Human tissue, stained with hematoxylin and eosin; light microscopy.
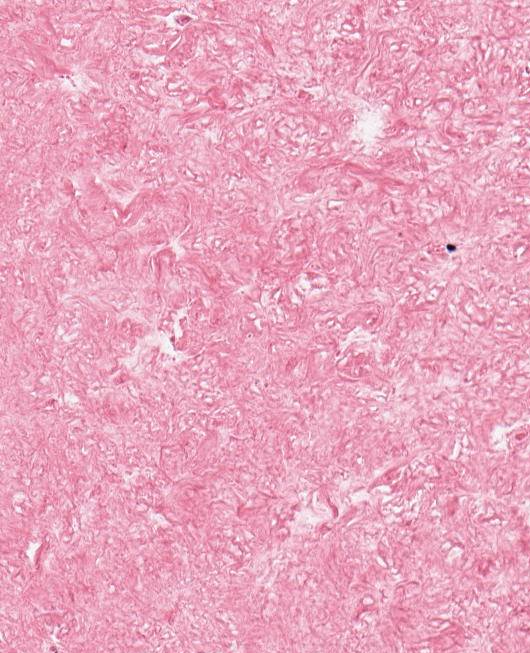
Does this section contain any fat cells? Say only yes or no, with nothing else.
No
